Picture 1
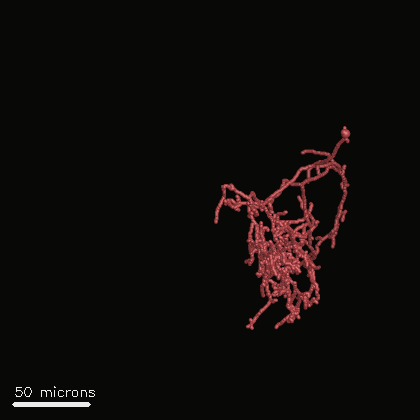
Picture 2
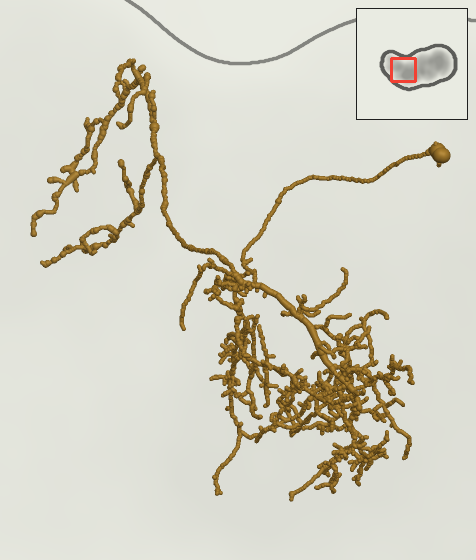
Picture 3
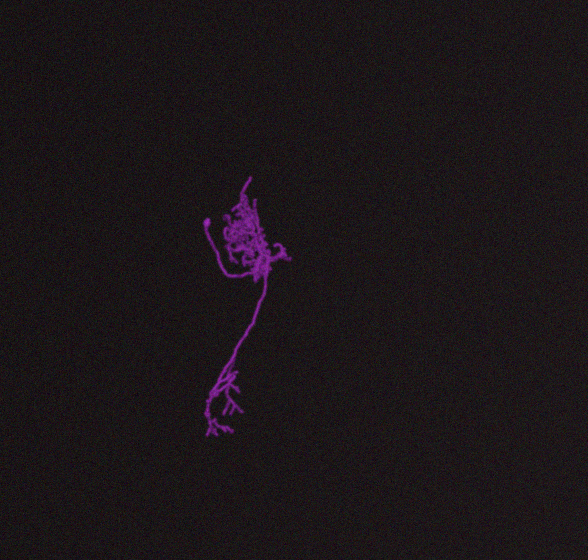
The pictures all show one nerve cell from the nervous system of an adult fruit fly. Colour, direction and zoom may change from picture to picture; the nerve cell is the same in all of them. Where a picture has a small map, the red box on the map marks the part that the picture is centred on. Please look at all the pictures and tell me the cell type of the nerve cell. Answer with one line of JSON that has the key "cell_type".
{"cell_type": "IN11A003"}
